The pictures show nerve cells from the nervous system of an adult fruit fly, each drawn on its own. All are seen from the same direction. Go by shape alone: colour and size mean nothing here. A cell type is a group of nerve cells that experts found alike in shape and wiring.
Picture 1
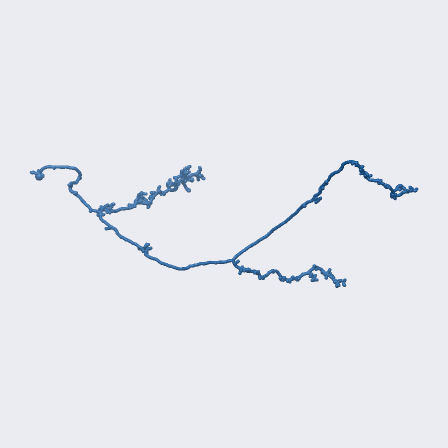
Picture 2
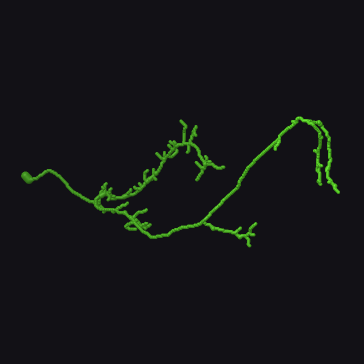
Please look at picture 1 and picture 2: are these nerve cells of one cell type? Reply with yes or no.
yes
